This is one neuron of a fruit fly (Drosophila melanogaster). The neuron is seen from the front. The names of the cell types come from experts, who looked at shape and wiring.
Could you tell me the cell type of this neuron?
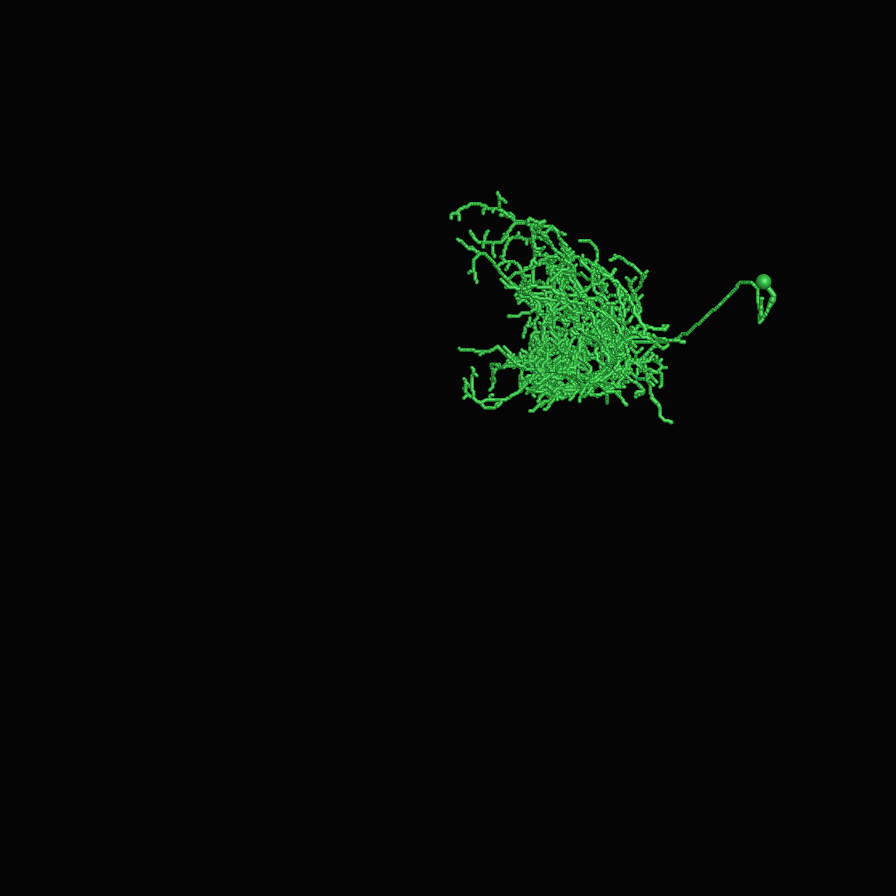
IN11B012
